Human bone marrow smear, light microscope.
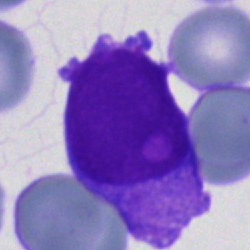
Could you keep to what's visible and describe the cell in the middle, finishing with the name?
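Small knob-like blebs project from the upper edge of the cell. Rather than being smoothly round, the outline is irregular. The nuclear chromatin stains dark purple and appears dense. The cytoplasm is lilac-purple, with a finely mottled, granular texture. This cell is a blast.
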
